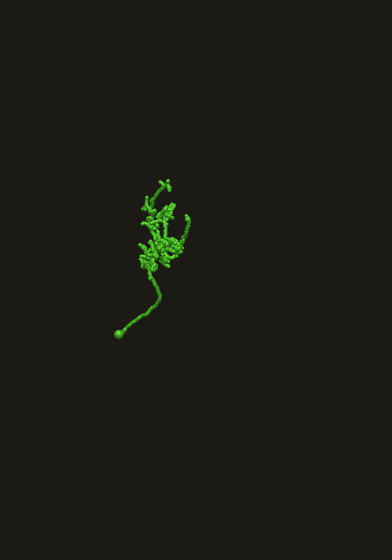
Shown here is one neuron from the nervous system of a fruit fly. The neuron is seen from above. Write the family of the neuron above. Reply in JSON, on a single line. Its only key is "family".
{"family": "hemilineage 21A"}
